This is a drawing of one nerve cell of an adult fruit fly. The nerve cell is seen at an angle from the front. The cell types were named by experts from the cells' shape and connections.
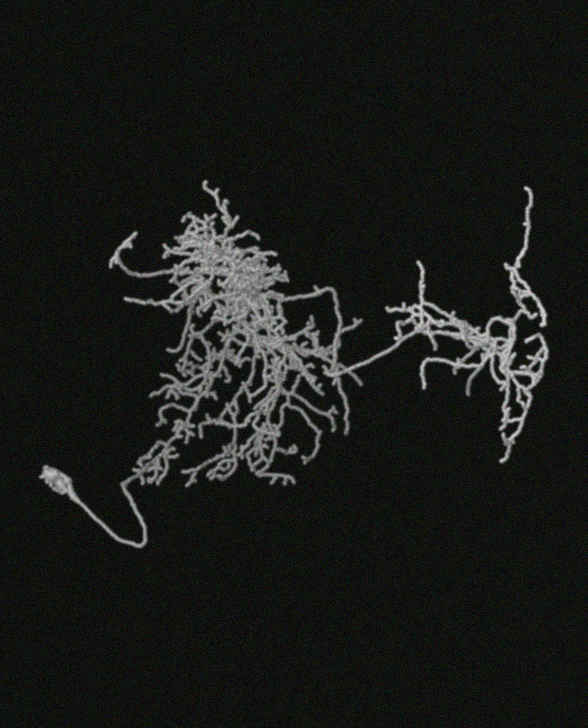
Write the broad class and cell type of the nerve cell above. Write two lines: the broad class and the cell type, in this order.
central-brain intrinsic neuron
GNG556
